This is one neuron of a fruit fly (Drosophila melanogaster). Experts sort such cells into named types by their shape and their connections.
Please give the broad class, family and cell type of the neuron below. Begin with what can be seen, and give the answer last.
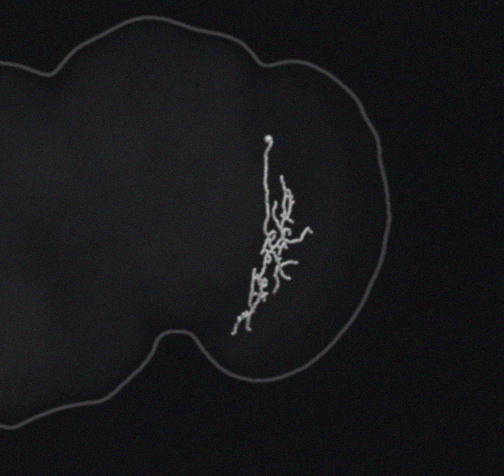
The cell body can be seen at the top of the picture. As drawn here it is taller than it is wide. This is an optic-lobe intrinsic neuron. The family is Cm. Its cell type is Cm12.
